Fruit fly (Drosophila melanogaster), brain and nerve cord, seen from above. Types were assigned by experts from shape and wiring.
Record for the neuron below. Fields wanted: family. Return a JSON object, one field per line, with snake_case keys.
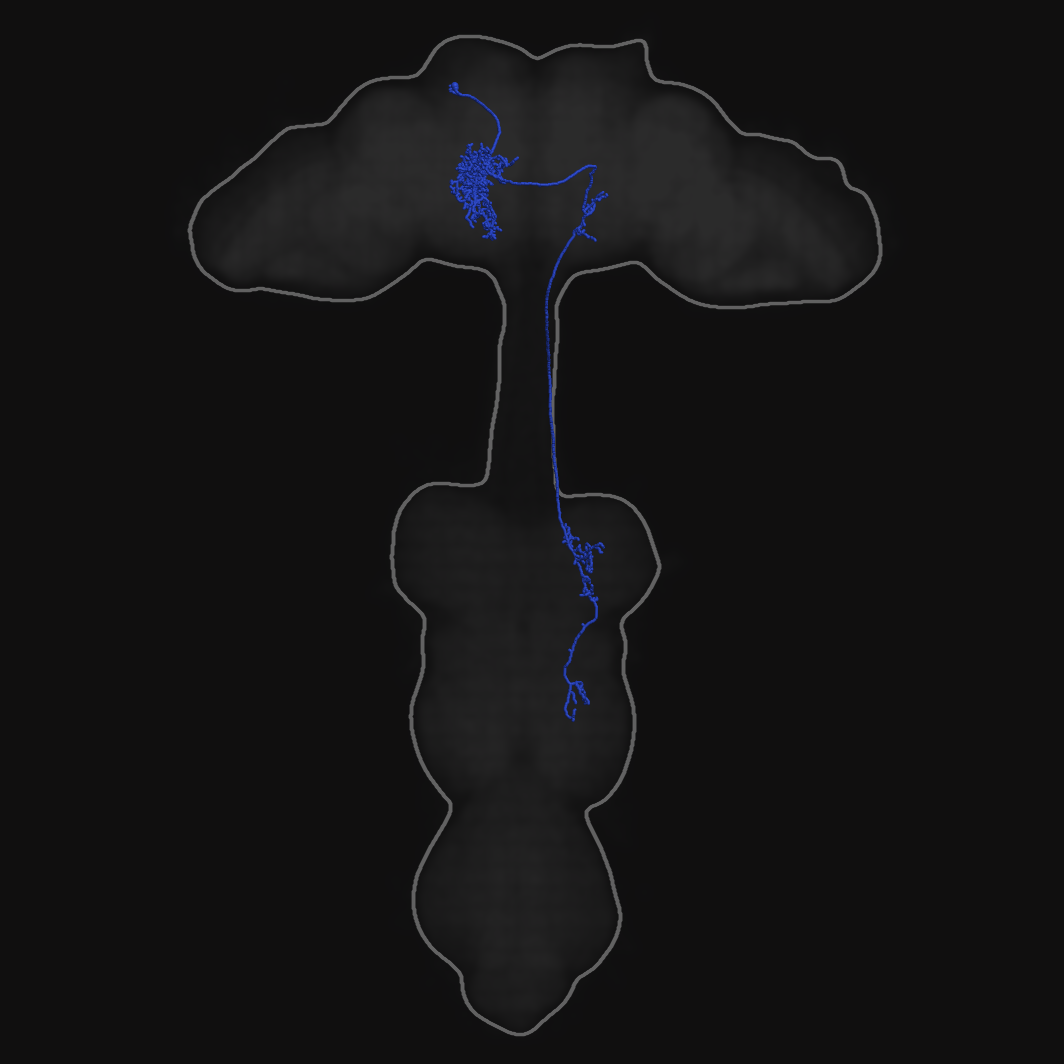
{
 "family": "hemilineage MD3"
}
